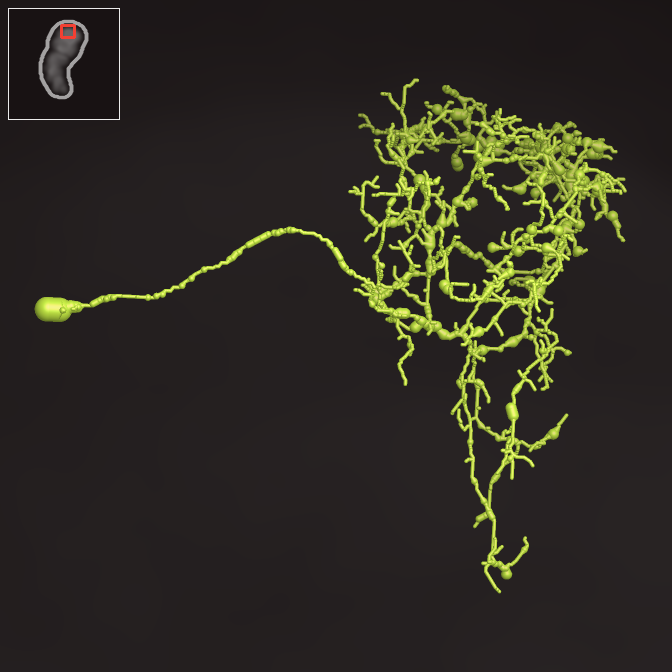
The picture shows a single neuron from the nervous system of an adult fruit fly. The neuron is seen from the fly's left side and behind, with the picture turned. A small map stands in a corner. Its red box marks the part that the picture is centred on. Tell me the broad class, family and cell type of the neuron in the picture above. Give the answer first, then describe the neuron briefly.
Its broad class is central-brain intrinsic neuron. Its family is hemilineage VLPl&p1_lateral. The cell type is CB2390. The cell body can be seen on the left of the picture. In this view it is about as wide as it is tall.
